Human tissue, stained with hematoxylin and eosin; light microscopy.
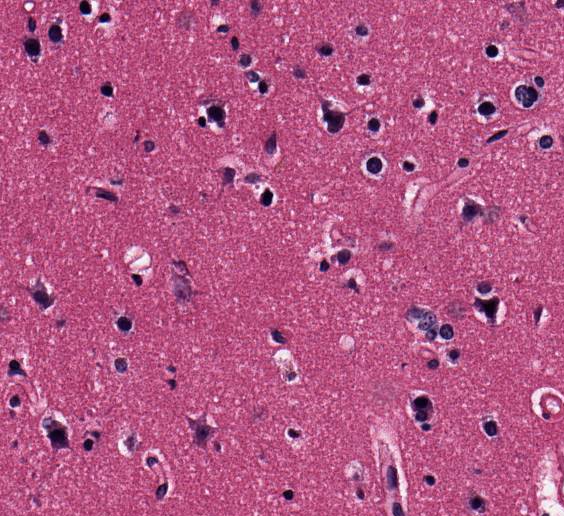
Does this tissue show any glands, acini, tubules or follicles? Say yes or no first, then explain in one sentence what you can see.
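No. Cells lie singly and fairly evenly scattered across a continuous pink background, without grouping into glands, tubules or other units.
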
